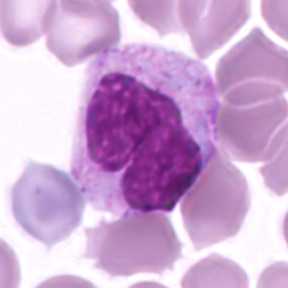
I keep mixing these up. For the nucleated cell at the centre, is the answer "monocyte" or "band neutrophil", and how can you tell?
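Verdict: band neutrophil. Cytoplasm holds fine, scattered purplish-red dots.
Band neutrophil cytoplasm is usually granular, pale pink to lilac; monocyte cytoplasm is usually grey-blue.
The dotted cytoplasm here sides with band neutrophil. No distinct nucleoli visible. Widest cytoplasm band lies above the nucleus. Outline irregular, with straight, angular stretches.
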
